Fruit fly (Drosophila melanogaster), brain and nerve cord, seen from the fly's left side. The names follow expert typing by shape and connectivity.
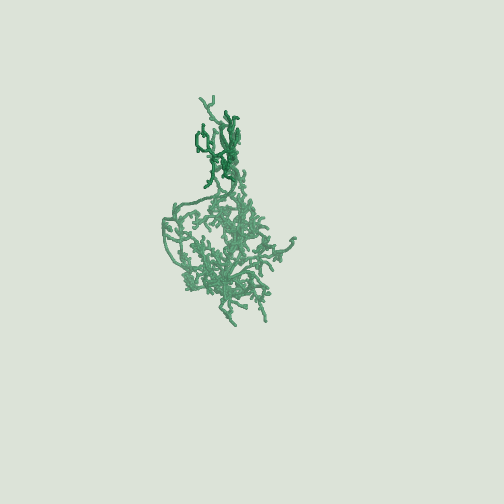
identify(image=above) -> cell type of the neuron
AVLP748m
